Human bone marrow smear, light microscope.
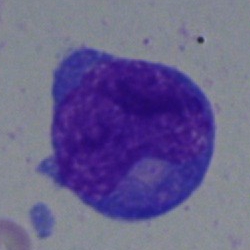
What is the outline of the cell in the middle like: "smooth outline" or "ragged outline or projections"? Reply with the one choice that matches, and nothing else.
Ragged outline or projections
